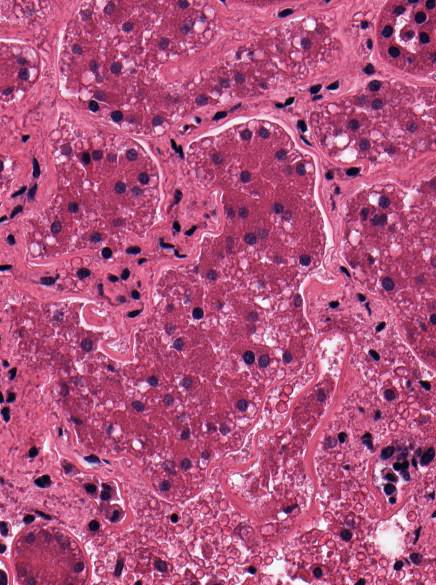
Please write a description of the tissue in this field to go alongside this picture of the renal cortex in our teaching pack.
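First, the arrangement: large cells fill the field in nests separated by thin fibrous septa. Next, the main cells: polygonal, with abundant granular eosinophilic cytoplasm. Then the nuclei: one per main cell, small, round and dark, lying near the centre. Last, inclusions: many main cells carry small round clear vacuoles scattered through the granular cytoplasm.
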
